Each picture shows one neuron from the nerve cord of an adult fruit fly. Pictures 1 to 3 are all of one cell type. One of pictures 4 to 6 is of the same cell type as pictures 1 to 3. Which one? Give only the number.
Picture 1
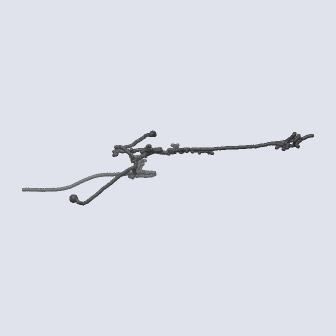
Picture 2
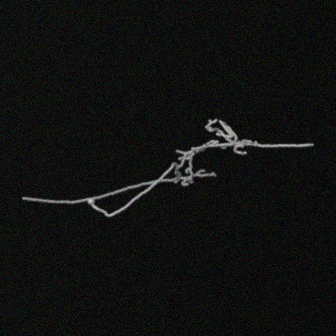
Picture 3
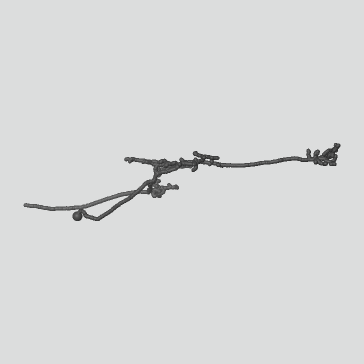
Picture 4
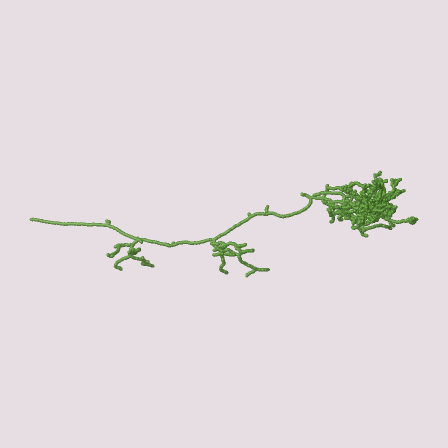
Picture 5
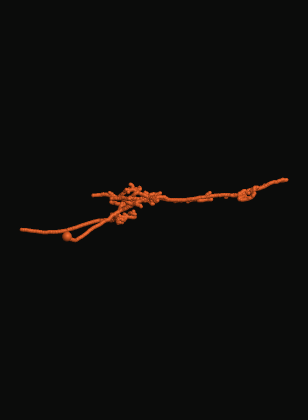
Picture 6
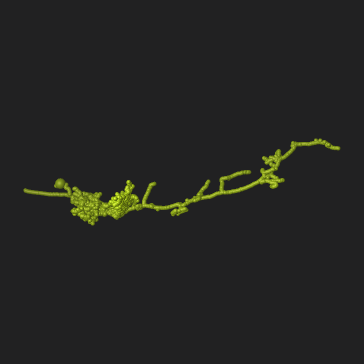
5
